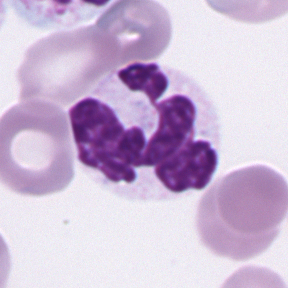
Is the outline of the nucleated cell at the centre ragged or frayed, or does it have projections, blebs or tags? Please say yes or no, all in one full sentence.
No, along its edge the cell is smooth rather than rough.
